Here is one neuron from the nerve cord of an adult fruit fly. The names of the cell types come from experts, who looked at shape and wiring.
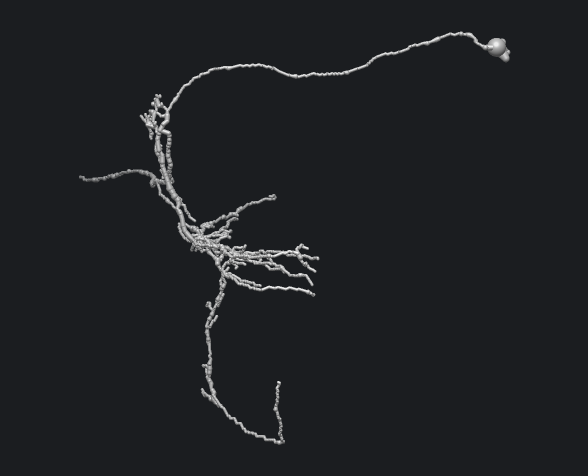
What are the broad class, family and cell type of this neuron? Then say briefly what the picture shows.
Its broad class is ascending neuron. Its family is hemilineage 06A. The cell type is AN06A027. The picture shows dozens of branch ends. In this view it is about as wide as it is tall.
